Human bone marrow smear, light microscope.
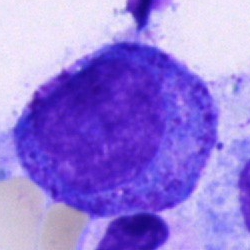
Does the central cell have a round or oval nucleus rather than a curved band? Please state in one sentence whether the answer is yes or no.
Yes, in this cell the nucleus is one compact, round or oval mass.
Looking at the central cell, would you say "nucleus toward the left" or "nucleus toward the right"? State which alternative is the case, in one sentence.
It is toward the left that the nucleus of this cell lies.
